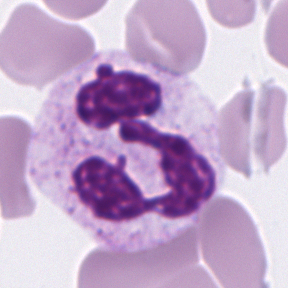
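Segmented neutrophil from a stained peripheral blood smear, shown as the nucleated cell at the centre. First, the cell outline is round and smooth. Next, the nucleus is divided into three lobes. Those lobes are joined by thin strands. Finally, the chromatin is dense and coarsely clumped.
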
